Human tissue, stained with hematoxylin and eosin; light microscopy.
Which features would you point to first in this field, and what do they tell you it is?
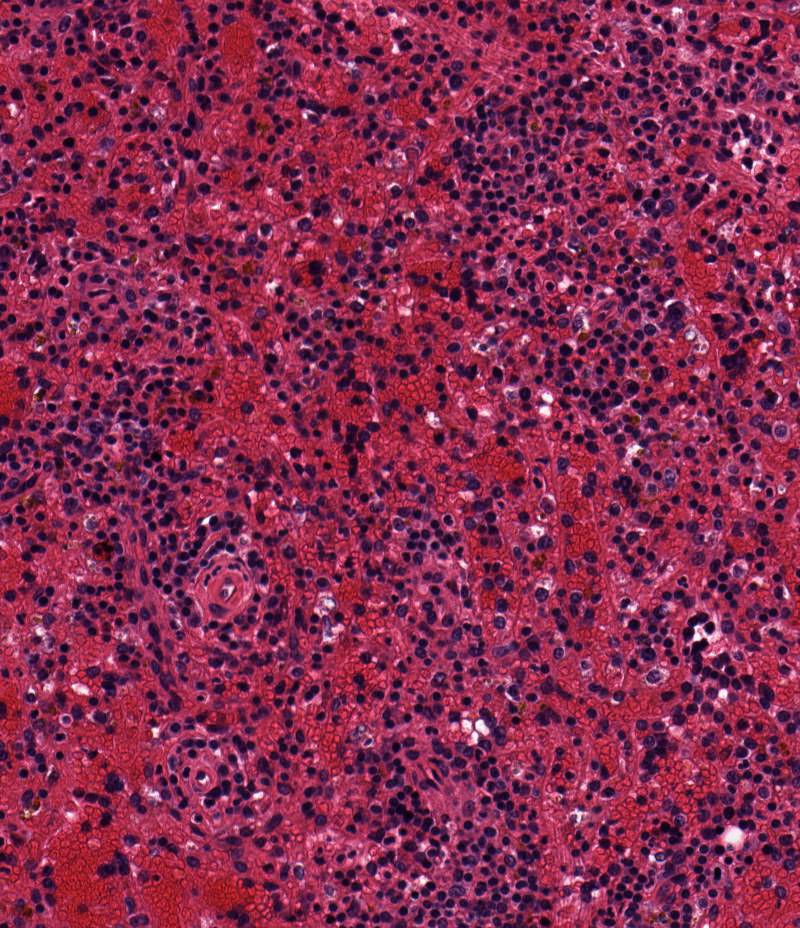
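Red pulp of the spleen fills this field: a diffuse mix of packed red blood cells and small dark nuclei, without lobules or glandular units. Crowded red blood cells form bright red sheets and cords over much of the field.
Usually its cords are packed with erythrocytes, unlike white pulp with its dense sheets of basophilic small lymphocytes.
Small lymphocytes with round, dark, densely stained nuclei and scant cytoplasm are scattered throughout. Two small arterioles with concentrically layered walls lie one above the other, lower left.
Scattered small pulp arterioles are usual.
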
